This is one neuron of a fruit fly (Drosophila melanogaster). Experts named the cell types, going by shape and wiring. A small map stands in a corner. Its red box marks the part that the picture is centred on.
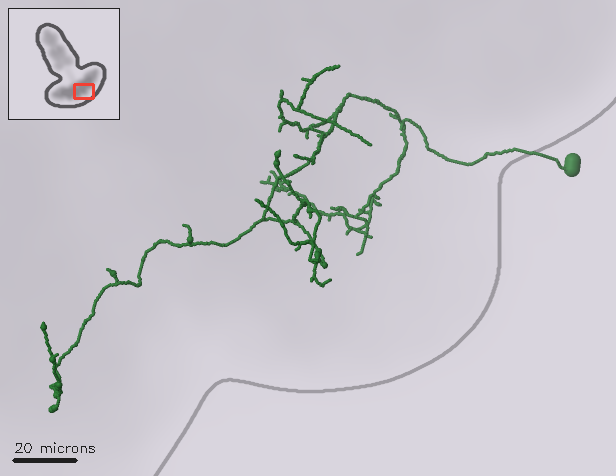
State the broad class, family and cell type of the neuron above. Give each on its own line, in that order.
central-brain intrinsic neuron
hemilineage CREl1
SMP174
